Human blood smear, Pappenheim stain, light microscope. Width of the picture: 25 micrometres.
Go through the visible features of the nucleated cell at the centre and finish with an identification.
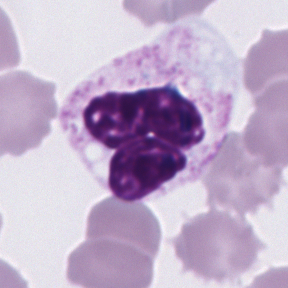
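Roughly rounded in outline, this cell has a smooth, slightly irregular edge. Its cytoplasm is plentiful and very pale greyish-lilac, with fine pinkish-purple granules scattered through it. A few small clear vacuoles also lie in the cytoplasm, mostly toward the lower left. It is a segmented neutrophil.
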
